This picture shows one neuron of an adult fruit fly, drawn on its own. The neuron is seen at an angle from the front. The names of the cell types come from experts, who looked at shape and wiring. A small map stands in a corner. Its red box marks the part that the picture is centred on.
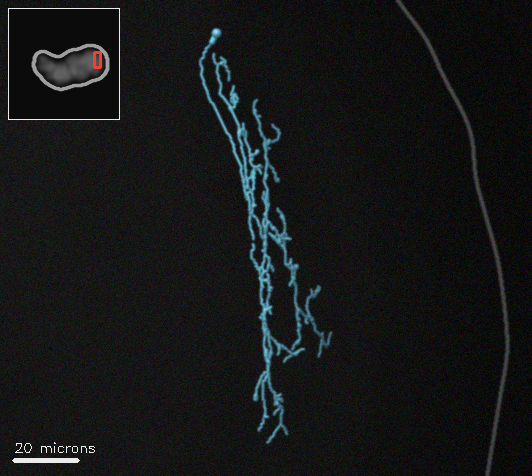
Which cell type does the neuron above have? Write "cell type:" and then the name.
cell type: Cm22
